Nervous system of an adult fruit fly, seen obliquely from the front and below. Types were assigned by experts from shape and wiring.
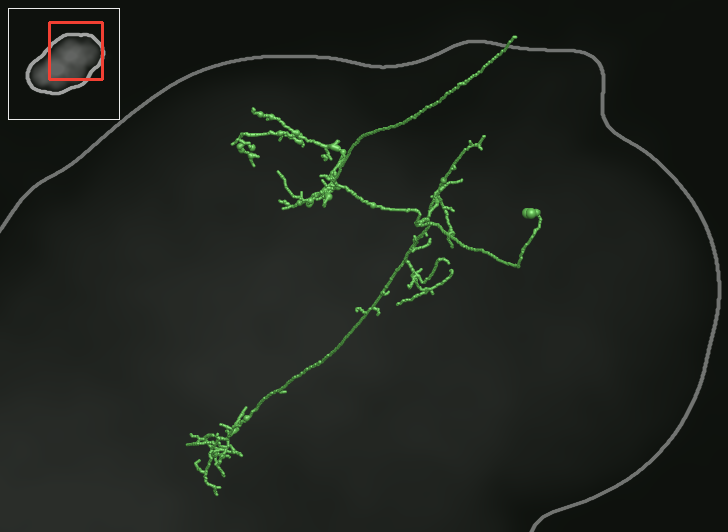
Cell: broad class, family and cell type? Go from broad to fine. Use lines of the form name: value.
broad class: ascending neuron
family: hemilineage 07B
cell type: AN07B091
